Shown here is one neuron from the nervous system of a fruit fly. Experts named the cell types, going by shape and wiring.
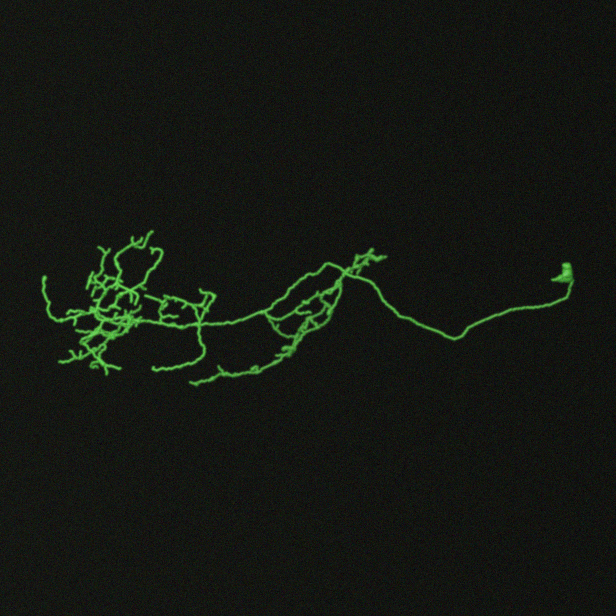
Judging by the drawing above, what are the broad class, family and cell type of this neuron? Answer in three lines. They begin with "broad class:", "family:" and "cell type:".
broad class: nerve-cord intrinsic neuron
family: hemilineage 14A
cell type: IN14A046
